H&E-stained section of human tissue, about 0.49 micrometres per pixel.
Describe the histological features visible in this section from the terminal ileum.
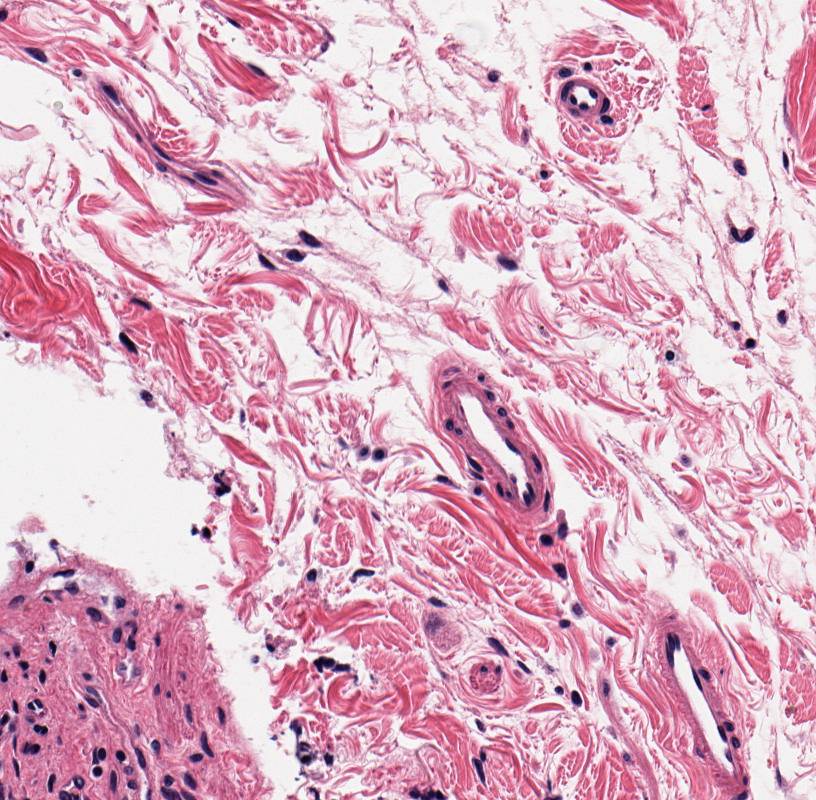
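Wavy pink collagen bundles separated by pale open spaces make up most of the field, forming loose connective tissue. Its nuclei are sparse, small and dark, spindle-shaped or oval. Near the top right, a small round vessel cut in cross section is surrounded by a cuff of pink fibres. The lower left corner is occupied by a denser, more cellular pink tissue containing many oval nuclei.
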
